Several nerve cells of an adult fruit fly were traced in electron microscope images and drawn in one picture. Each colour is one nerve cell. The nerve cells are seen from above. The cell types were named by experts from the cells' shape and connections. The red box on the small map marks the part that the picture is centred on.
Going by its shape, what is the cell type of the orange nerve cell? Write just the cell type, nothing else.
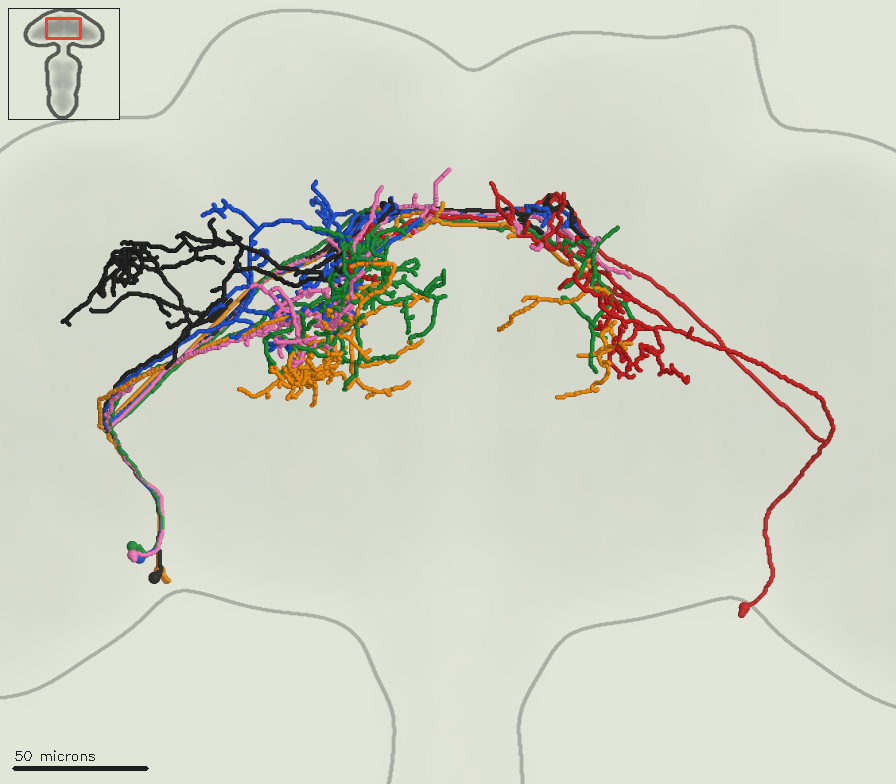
SMP560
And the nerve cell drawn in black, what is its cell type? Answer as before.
SLP451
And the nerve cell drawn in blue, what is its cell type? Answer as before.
SMP562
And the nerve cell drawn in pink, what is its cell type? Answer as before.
SMP565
